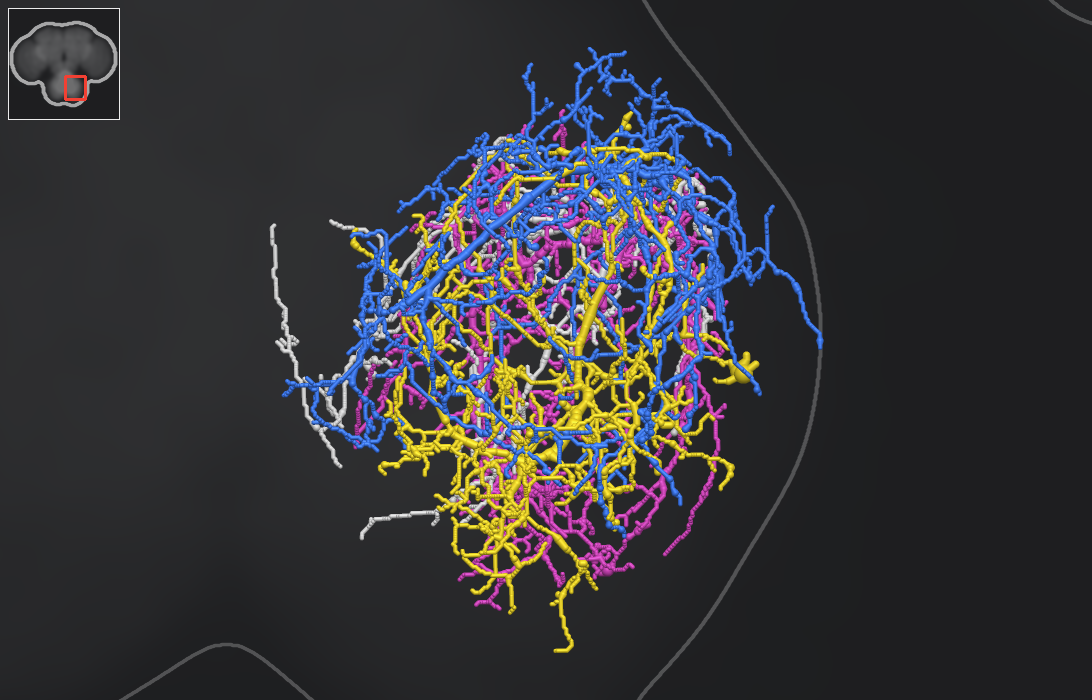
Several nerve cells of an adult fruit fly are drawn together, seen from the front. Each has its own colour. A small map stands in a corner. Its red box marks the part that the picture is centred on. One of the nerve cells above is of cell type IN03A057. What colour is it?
white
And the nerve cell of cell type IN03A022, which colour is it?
blue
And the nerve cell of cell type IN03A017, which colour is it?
magenta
